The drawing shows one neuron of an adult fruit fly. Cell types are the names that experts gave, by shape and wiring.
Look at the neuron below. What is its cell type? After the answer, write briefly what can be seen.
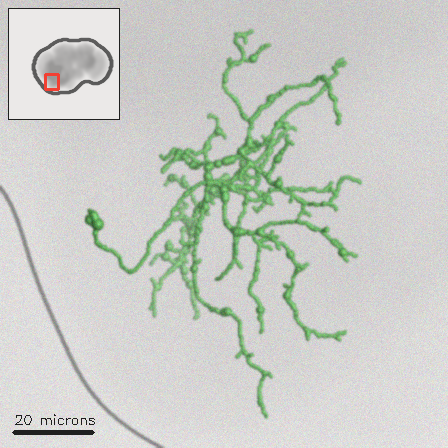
Its cell type is IN21A079. It is a nerve-cord intrinsic neuron. Its cell body lies on the left of the picture. From top to bottom in the picture it spans about 100 microns. Dozens of branch ends can be seen.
